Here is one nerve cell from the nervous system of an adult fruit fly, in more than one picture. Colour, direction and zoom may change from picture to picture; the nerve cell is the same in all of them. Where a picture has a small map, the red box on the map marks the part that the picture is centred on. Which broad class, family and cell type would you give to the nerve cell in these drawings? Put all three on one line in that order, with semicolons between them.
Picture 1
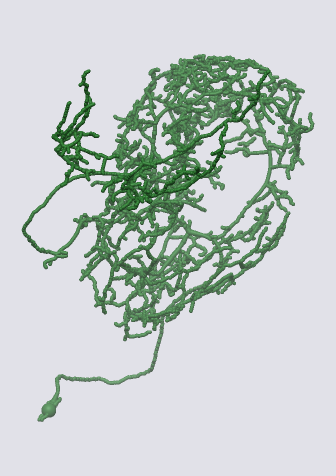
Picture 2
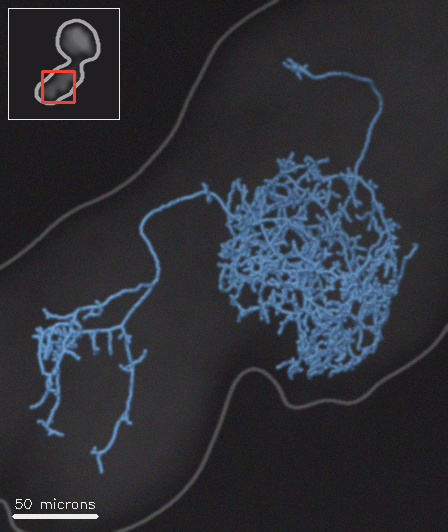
nerve-cord intrinsic neuron; hemilineage 17A; IN17A007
